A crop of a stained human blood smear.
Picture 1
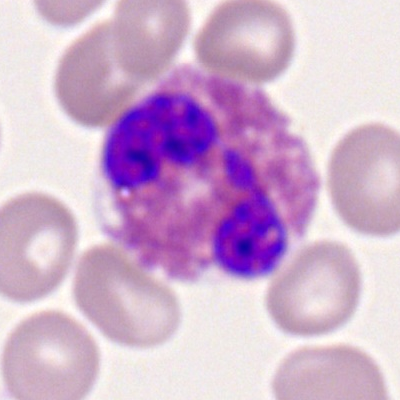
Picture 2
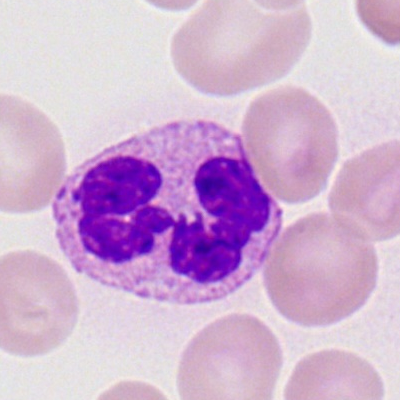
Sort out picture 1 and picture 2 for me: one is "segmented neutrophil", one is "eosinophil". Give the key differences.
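Going by what I see, picture 1 shows the eosinophil and picture 2 the segmented neutrophil. In picture 1 the nucleus is in two lobes, one at the upper left and one at the lower right, while in picture 2 several separate lobes gather around a pale centre.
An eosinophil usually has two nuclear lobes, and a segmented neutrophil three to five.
The outlines differ too: roughly round in picture 1, a smooth oval a little wider than tall in picture 2.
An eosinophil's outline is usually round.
In picture 2 a fair rim of pale pinkish-lilac cytoplasm surrounds the nucleus and is filled with fine, faint lilac granules; in picture 1 the cytoplasm takes up more of the cell than the nucleus does.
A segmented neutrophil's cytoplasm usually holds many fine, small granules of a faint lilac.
What the two share is dark purple, coarsely clumped chromatin.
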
